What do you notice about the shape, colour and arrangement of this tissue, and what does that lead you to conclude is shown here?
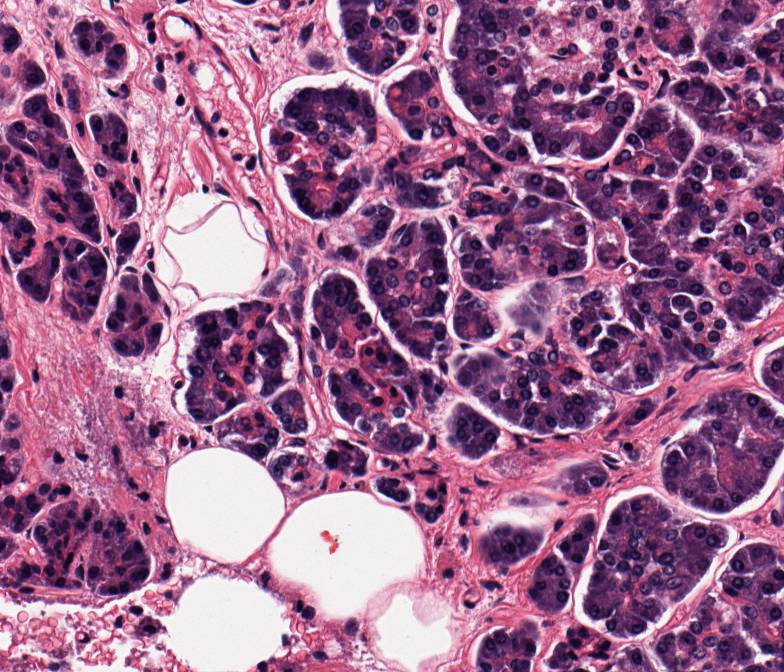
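Most of the field is occupied by lobules of tightly packed acini, divided by thin strands of pink connective tissue. Each acinus is a small rounded cluster of cells around a very small or barely visible central lumen. The acinar cell nuclei are round and fairly even in size. A few adipocytes show as round empty spaces at the lower left and lower centre. This tissue is pancreas.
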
